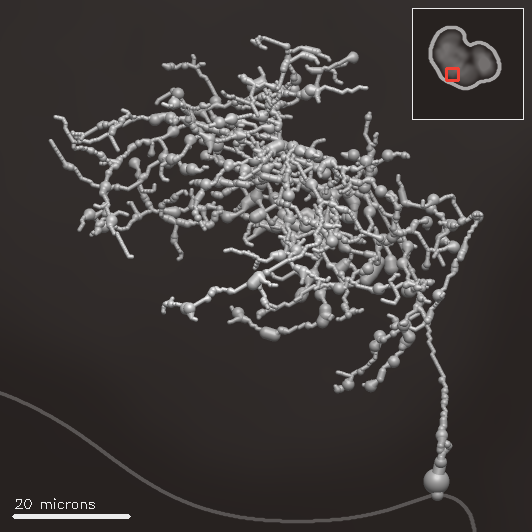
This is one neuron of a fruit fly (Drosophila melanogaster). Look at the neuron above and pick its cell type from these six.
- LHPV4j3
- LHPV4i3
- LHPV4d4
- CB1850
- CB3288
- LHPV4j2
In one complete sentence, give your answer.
Under the cell type LHPV4j2 falls this neuron.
